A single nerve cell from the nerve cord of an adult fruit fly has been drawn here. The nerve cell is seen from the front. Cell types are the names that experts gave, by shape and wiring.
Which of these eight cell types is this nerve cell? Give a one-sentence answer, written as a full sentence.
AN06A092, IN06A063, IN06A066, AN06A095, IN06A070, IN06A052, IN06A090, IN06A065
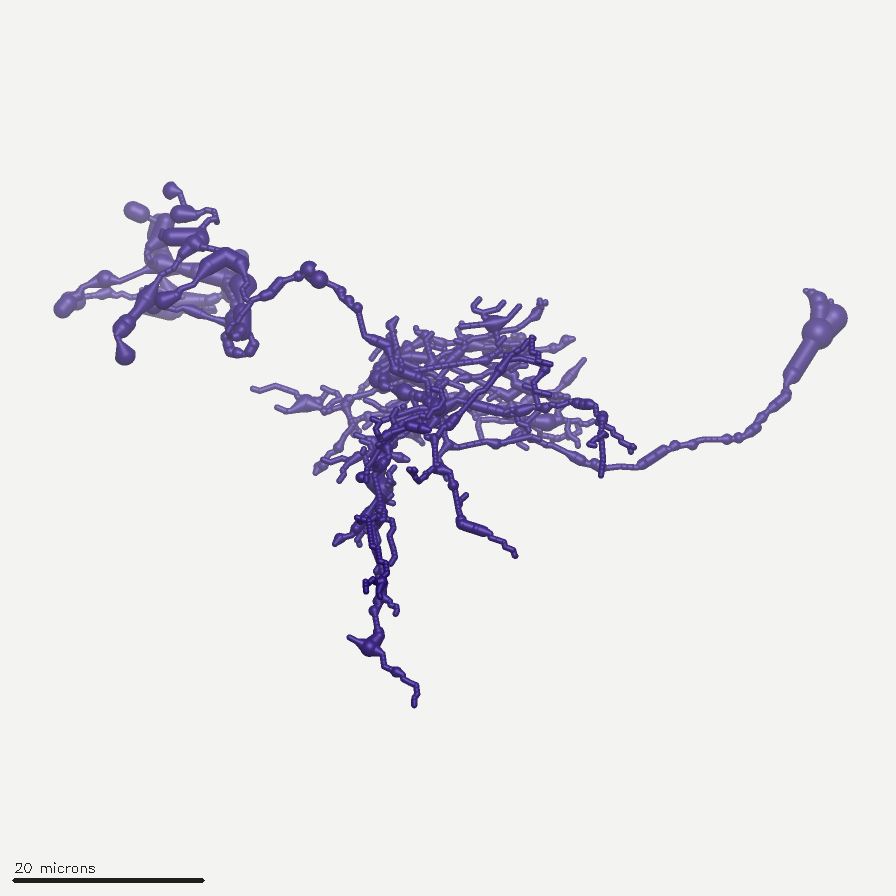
Among cell types, the one for this nerve cell is IN06A063.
